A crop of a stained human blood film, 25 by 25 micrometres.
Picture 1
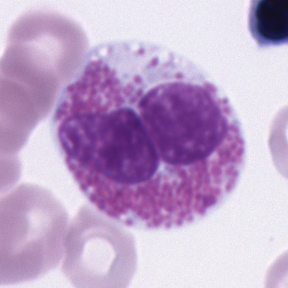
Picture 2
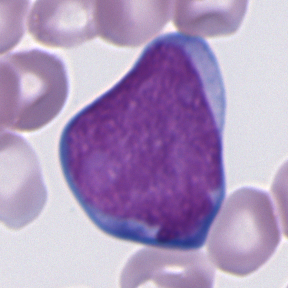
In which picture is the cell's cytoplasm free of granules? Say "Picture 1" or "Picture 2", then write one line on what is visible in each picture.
Picture 2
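In picture 1: The cytoplasm is packed with reddish-pink granules.
In picture 2: No granules are visible in the cytoplasm.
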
